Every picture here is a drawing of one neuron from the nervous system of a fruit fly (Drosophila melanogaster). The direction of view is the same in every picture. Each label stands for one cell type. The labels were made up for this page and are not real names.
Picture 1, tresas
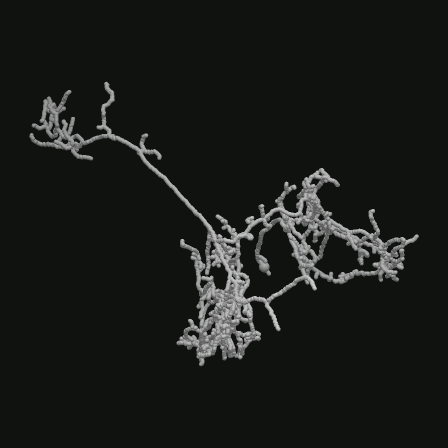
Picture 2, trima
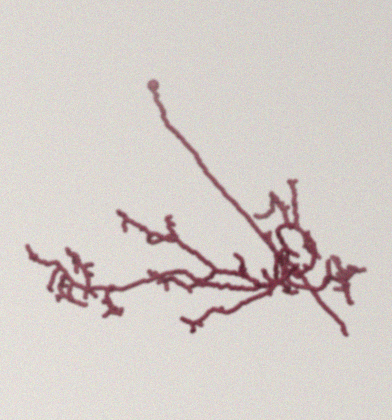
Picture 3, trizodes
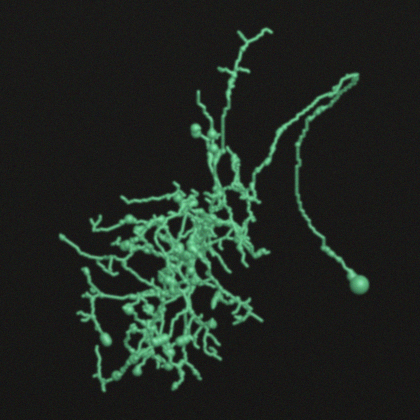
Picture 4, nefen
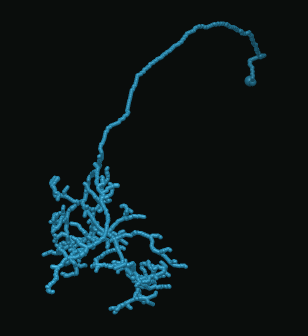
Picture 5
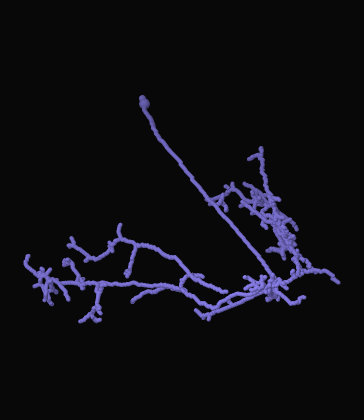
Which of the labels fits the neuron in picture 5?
trima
